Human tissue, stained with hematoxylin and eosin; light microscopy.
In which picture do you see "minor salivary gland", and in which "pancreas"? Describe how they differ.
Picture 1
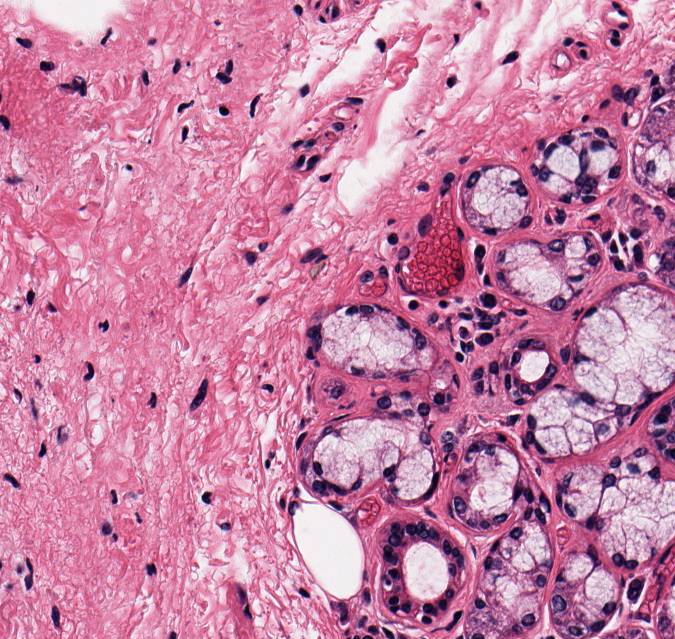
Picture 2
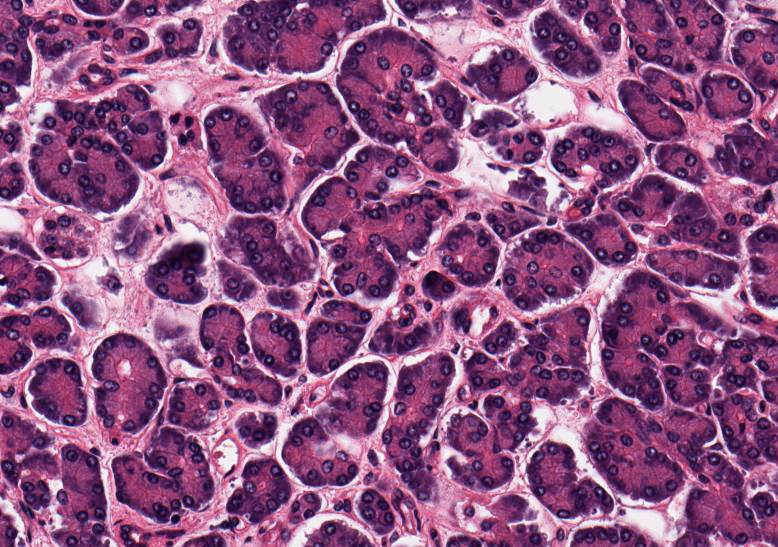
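Picture 2 is the pancreas and picture 1 the minor salivary gland. Taking layout first, picture 1 has a cluster of glandular units in its lower right and connective tissue across its left half, while in picture 2 closely packed rounded secretory acini fill the whole field, parted only by thin strands of connective tissue. Next comes cytoplasm: most units in picture 1 are mucous acini with pale, foamy cells, whereas most acinar cells in picture 2 have deeply stained purple, finely granular cytoplasm.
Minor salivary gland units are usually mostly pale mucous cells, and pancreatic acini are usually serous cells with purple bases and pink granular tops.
Then the nuclei: dark and flattened against the outer edge of each mucous acinus in picture 1, small, round and dark and tending towards the outer edge in picture 2. Last, picture 2 shows tiny or no visible lumens in most acini, and picture 1 has thin pink fibrous bands separating its acini.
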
